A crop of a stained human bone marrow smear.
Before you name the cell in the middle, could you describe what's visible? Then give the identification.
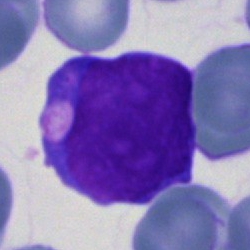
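Nearly the whole cell is taken up by nucleus, its finely textured chromatin staining evenly dark purple. There's just a thin rim of deep blue cytoplasm, widest on the left, with a pale pink patch at the left edge. It's a blast.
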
